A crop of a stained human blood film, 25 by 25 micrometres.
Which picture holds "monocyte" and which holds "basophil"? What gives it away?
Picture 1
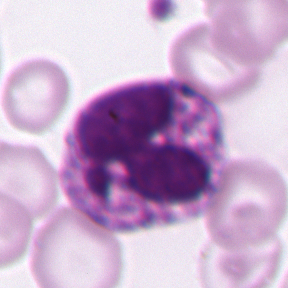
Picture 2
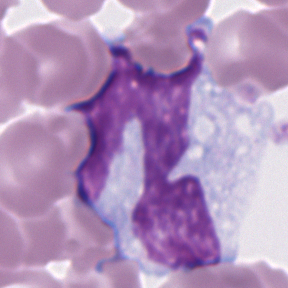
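Let's begin with which is which: picture 1 holds the basophil, picture 2 the monocyte. Look first at the basophil's nucleus: its chromatin is dense and dark purple throughout, and you'll see no nucleoli. Red cells sit close around it on several sides. Now the monocyte: its nucleus is irregularly folded, with a lower lobe joined to the upper part by a narrower band.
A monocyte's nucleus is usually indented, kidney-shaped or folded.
Its cytoplasm is pale grey-blue, lies mostly to the right of the nucleus, and holds many small clear vacuoles.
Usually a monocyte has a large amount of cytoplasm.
Notice its edge too: irregular, indented where red cells press on it, with thin pointed projections along the top.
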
